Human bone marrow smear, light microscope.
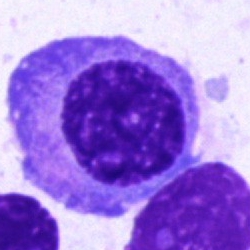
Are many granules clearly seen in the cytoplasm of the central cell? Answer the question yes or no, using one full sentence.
No, there are no visible granules in its cytoplasm.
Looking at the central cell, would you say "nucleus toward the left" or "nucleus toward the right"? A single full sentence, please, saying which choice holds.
The nucleus is placed toward the right, whether upper, middle or lower.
